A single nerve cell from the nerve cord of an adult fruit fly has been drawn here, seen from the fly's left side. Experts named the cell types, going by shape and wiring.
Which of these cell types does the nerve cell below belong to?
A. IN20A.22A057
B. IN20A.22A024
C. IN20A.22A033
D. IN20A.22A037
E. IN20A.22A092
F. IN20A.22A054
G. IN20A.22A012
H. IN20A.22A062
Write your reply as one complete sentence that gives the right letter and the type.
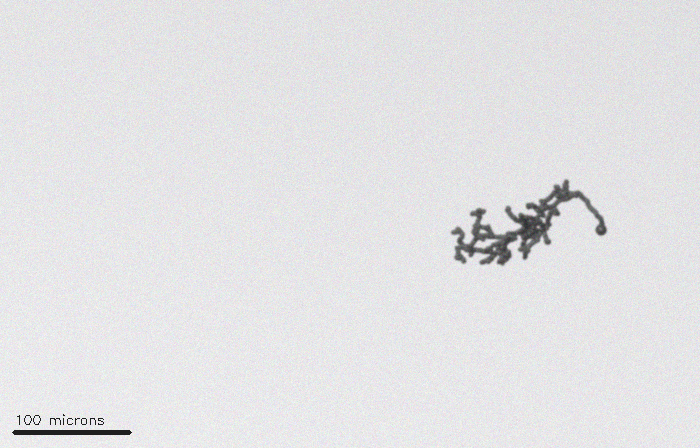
The cell type of the nerve cell is IN20A.22A054, listed as option F.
